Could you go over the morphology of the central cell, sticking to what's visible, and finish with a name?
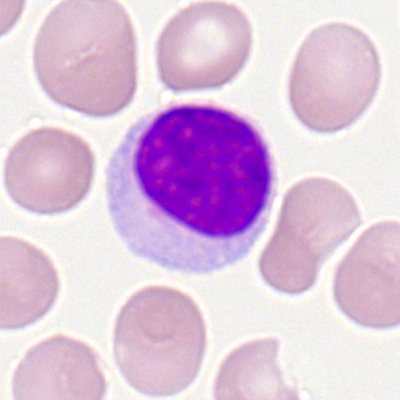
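First, dark purple, coarsely clumped chromatin. Second, a nucleus filling most of the cell, leaving a modest rim of cytoplasm. Third, pale blue cytoplasm. Fourth, the nucleus sits toward the upper right, so the cytoplasm is widest on the lower left. Last, the name: lymphocyte.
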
